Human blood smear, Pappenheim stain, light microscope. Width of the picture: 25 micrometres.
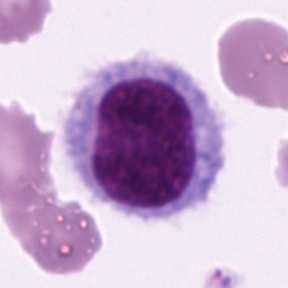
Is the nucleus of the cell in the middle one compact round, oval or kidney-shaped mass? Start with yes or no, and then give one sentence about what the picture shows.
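Yes. The nucleus is oval with a shallow notch on its left side.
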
